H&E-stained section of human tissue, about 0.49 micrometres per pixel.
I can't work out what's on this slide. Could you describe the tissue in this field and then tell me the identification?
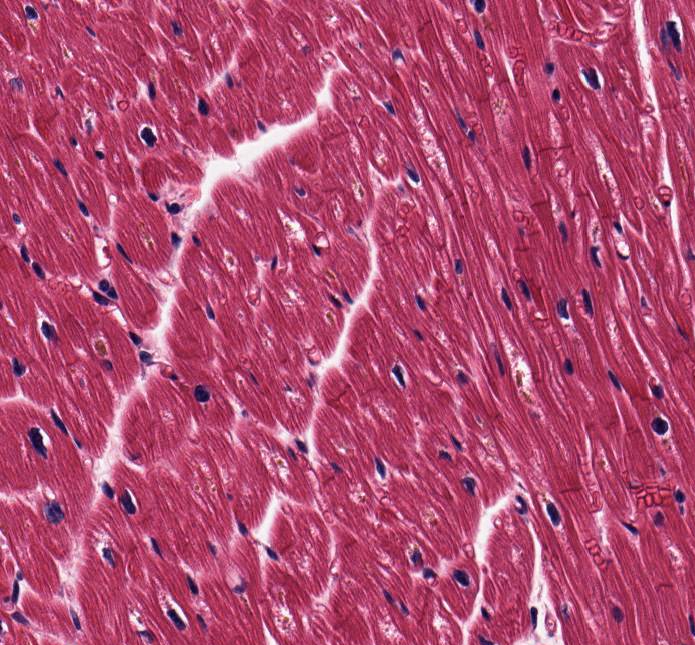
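Fibres: in the right half, running lengthwise, diagonally from upper left to lower right. Nuclei: many carry golden-brown granules in pale polar zones. Capillaries: between fibres, holding red blood cells, some in short rows at lower right. Fat cells: none. Verdict: left ventricle of the heart.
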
